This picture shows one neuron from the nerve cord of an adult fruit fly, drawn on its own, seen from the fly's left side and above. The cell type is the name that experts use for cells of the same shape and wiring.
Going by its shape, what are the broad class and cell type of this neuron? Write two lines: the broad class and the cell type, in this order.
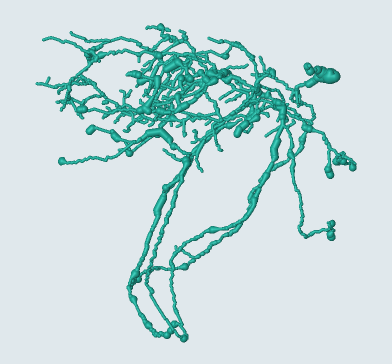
nerve-cord intrinsic neuron
INXXX332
